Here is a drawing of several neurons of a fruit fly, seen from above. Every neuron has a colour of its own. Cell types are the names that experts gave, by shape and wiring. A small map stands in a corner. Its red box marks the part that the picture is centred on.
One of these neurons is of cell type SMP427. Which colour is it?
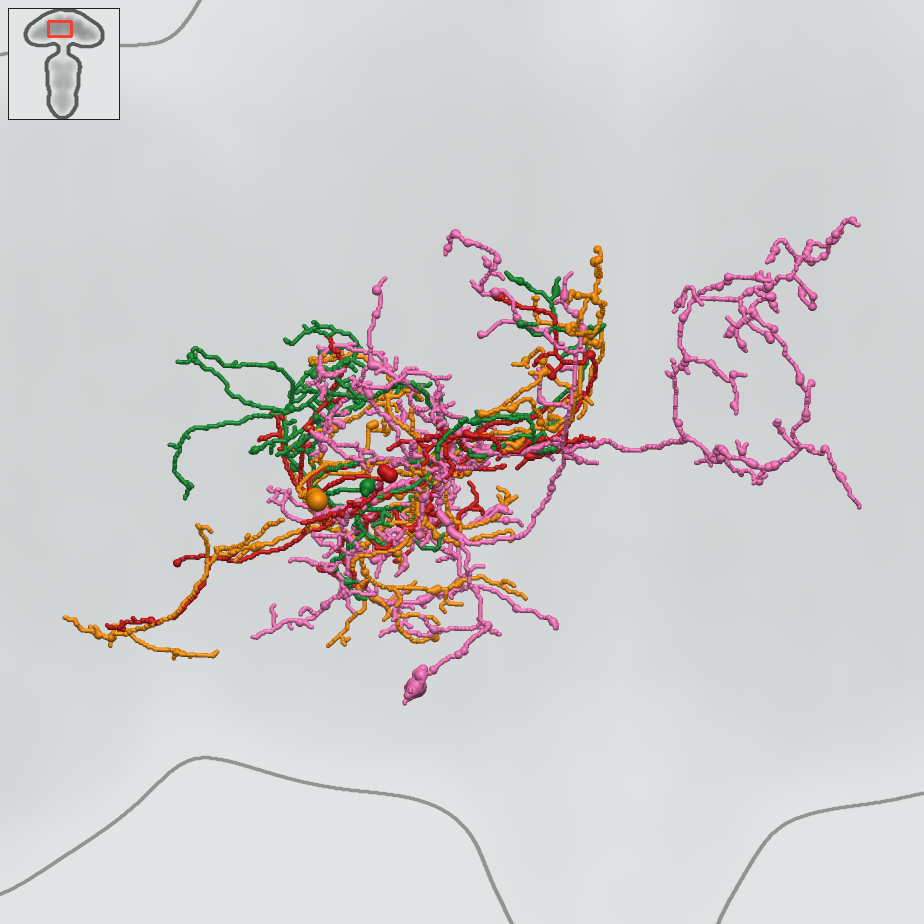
red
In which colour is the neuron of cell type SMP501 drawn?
pink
